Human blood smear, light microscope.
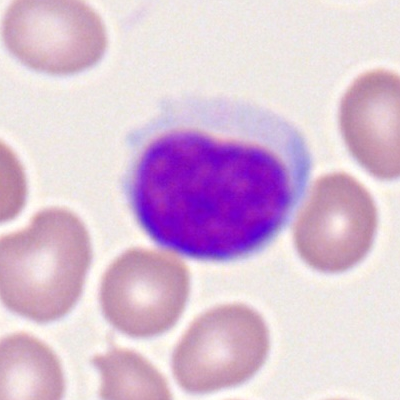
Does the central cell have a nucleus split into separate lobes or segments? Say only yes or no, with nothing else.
No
